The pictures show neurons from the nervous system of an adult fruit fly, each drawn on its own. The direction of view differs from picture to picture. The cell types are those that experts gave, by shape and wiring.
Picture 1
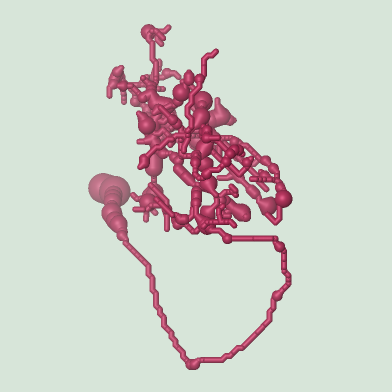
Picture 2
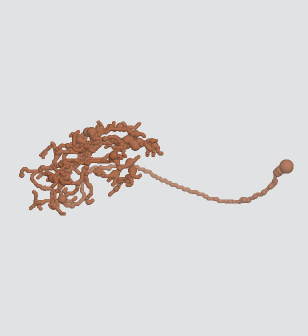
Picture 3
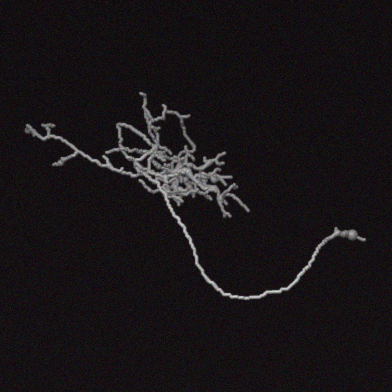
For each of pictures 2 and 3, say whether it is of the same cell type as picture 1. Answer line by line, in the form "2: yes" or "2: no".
2: yes
3: no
